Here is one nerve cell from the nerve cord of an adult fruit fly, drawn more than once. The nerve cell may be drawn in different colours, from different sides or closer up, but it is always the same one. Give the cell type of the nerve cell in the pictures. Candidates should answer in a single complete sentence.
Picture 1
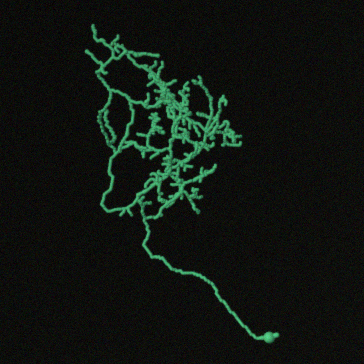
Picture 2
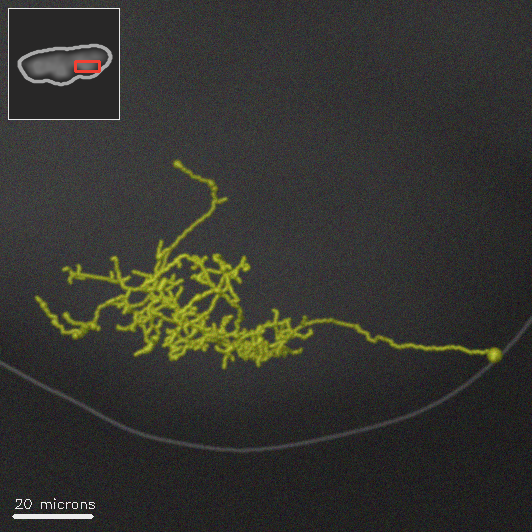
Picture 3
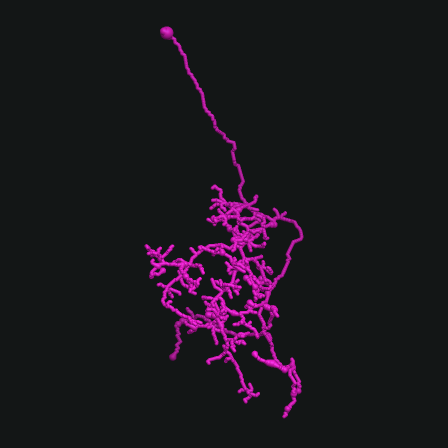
For this nerve cell, the cell type is IN01B060.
